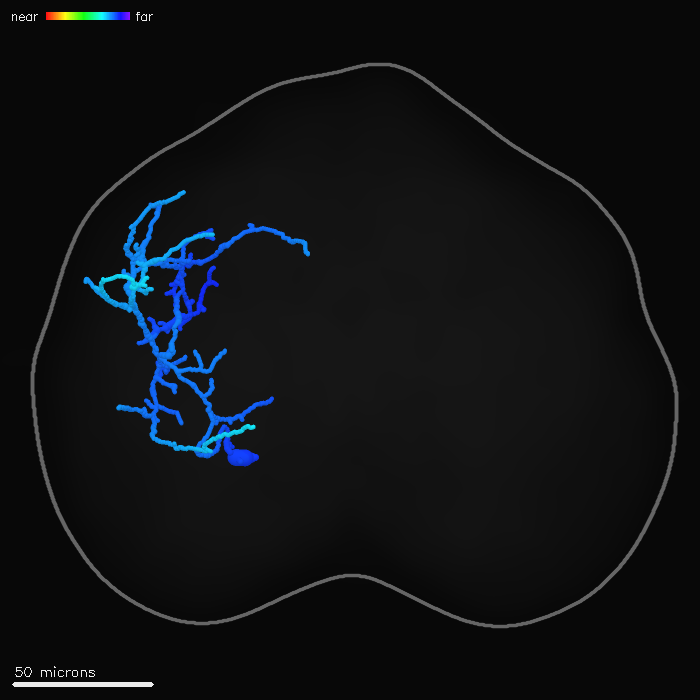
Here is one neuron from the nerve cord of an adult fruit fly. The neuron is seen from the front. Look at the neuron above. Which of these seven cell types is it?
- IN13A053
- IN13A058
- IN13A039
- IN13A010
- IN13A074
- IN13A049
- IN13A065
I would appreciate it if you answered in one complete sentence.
This neuron counts as a member of the cell type IN13A010.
